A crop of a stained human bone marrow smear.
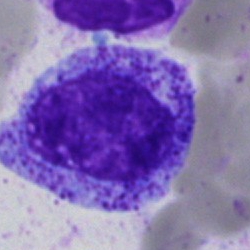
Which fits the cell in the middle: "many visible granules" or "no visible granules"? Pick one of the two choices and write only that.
Many visible granules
